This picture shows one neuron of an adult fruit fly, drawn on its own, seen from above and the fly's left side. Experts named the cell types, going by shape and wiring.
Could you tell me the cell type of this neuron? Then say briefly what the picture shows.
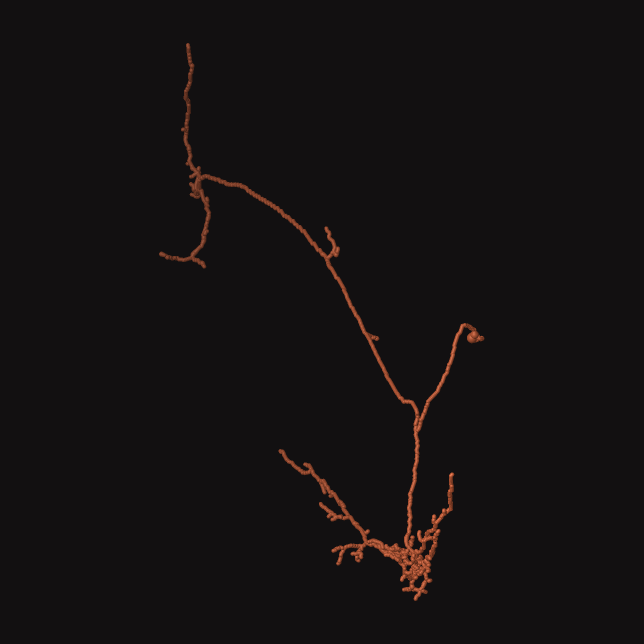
The cell type is WED143_b. Its broad class is central-brain intrinsic neuron. The cell body is on the right of the picture. As drawn here it is taller than it is wide.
